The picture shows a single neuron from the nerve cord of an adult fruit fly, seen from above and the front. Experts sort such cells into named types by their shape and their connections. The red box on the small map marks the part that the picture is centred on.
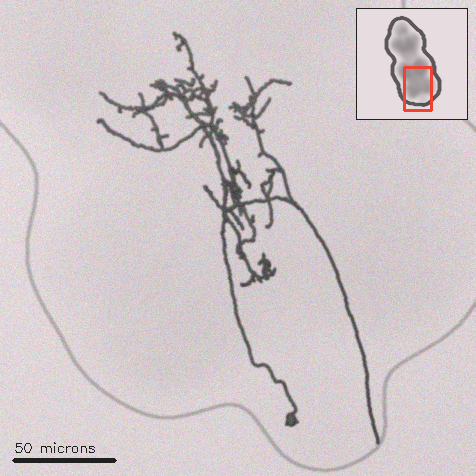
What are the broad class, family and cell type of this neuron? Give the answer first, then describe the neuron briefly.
This is an ascending neuron. Its family is hemilineage 07B. The cell type is AN07B070. From top to bottom in the picture it spans about 200 microns. Dozens of branch ends can be seen.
